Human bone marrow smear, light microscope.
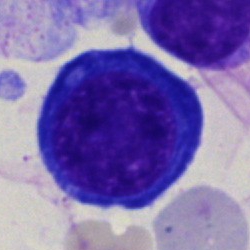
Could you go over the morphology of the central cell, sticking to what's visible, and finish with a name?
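Start with the outline: it is round and smooth. Now look at the chromatin, which is finely granular and dark purple. The cytoplasm is stained a deep, intense blue, and you will find no vacuoles in it. This cell is a proerythroblast.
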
